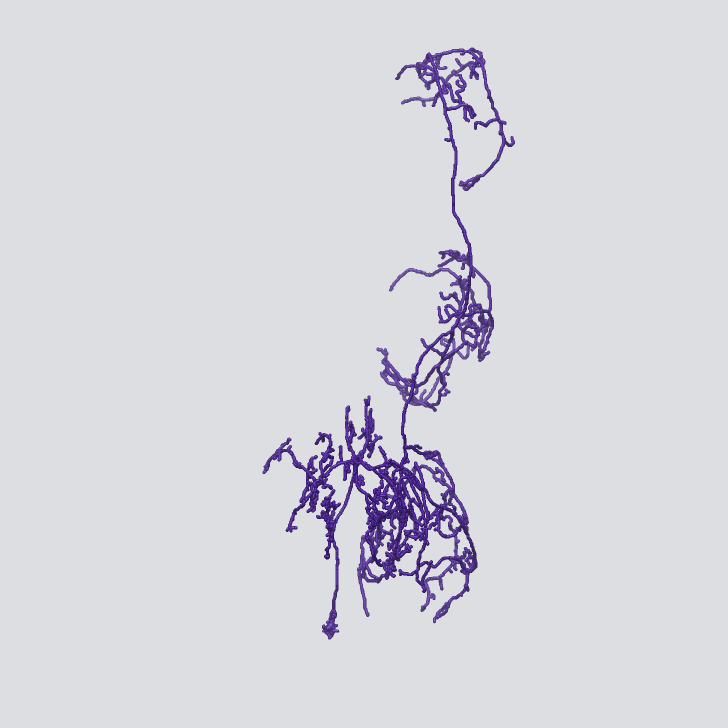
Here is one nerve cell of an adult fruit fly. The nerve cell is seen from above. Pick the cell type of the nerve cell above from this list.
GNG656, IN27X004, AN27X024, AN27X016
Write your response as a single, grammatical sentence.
For this nerve cell, the cell type is IN27X004.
